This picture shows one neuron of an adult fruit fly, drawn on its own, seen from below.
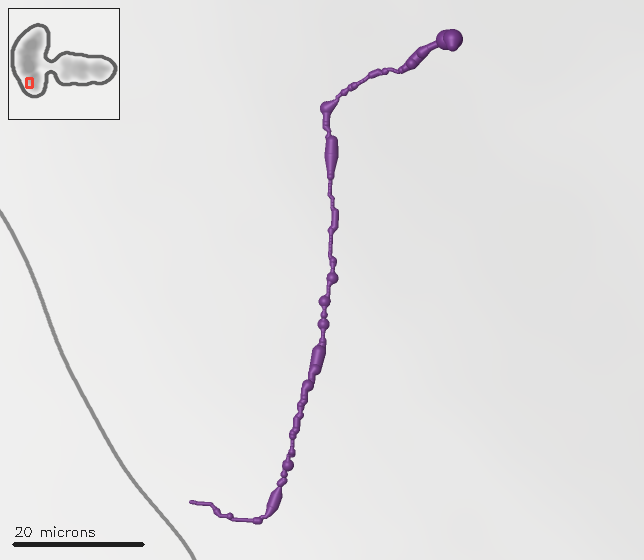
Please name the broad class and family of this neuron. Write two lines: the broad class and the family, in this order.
photoreceptor or other optic-lobe sensory neuron
class visual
